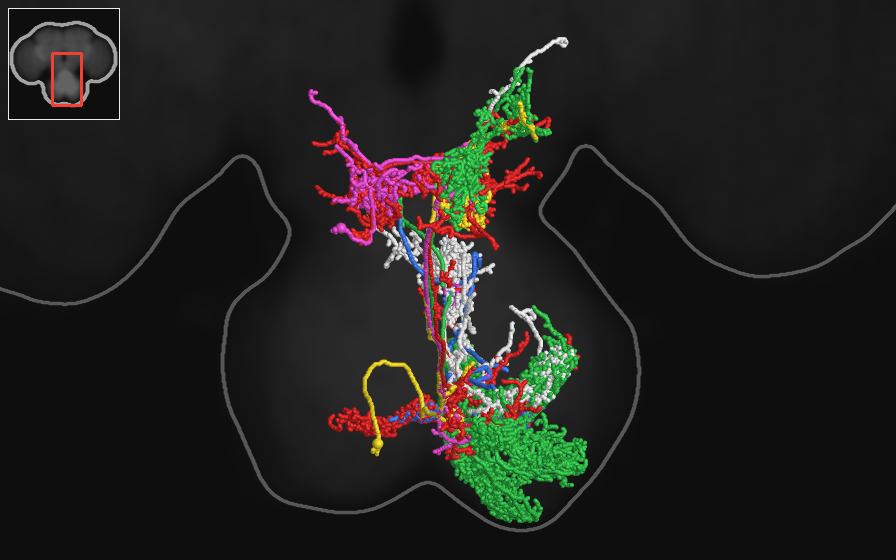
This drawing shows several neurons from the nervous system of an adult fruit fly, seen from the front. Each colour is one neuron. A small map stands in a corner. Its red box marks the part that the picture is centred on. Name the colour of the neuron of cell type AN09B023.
white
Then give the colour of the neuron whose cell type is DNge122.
red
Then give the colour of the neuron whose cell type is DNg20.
magenta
